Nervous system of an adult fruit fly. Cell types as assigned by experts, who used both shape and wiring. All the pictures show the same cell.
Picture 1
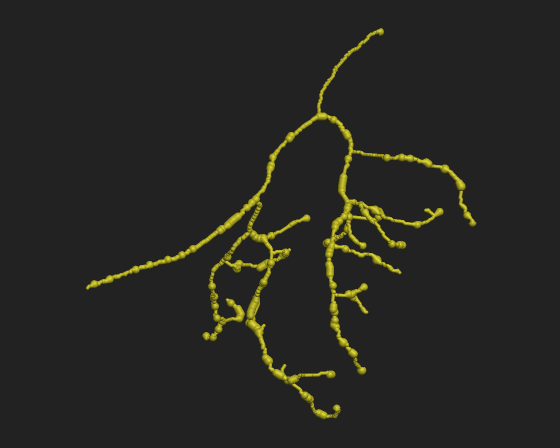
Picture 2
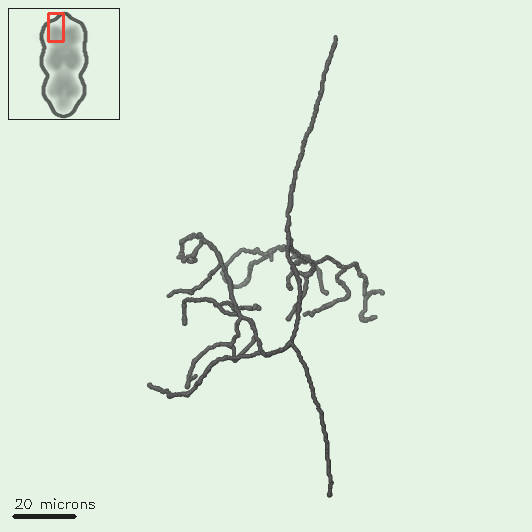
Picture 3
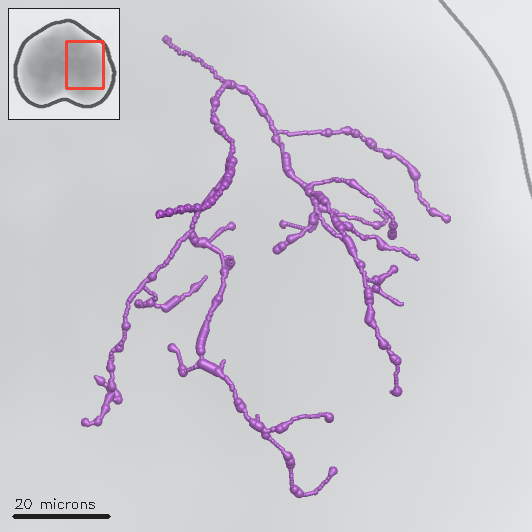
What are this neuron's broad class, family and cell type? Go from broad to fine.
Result: descending neuron; DNge; DNge011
